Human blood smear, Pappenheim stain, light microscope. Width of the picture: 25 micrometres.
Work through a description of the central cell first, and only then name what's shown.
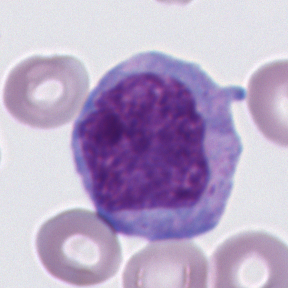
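First, the outline: a short, blunt projection sticks out at the upper right edge of the cell. Second, the cytoplasm is pale blue. Third, it holds no coarse granules, and fourth, no clear vacuoles appear in it. The cell is an atypical promyelocyte.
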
